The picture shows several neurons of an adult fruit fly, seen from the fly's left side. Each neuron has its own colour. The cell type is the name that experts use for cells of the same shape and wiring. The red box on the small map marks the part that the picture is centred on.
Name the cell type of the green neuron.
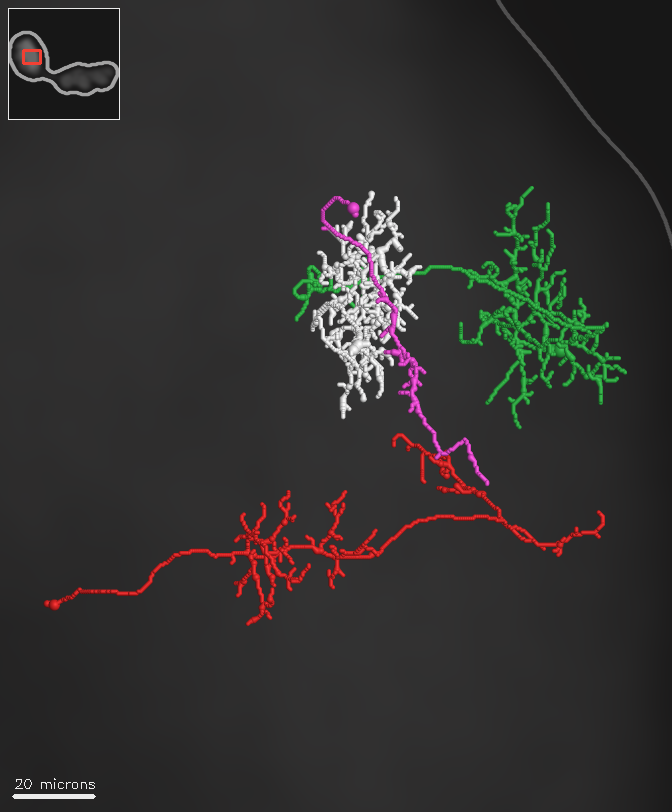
Tm16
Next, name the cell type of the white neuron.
Dm12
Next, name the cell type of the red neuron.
TmY13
